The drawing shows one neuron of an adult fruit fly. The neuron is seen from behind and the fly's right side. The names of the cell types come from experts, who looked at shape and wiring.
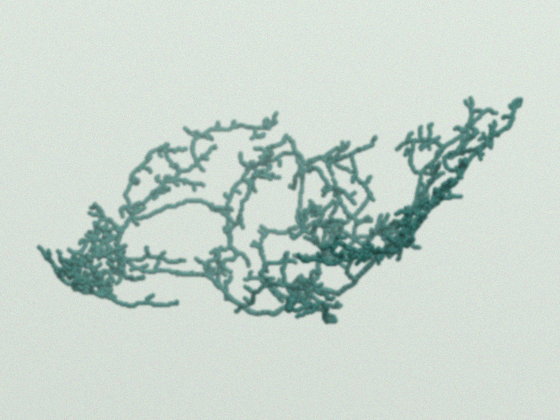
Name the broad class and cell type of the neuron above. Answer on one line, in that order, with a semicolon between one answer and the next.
central-brain intrinsic neuron; GNG029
